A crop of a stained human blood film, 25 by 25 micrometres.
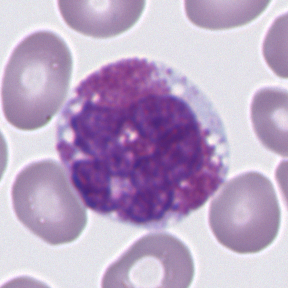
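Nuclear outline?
Blurred by granules lying over it.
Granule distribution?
Densest in the upper part of the cell; small clear unstained spots scattered among them.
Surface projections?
None.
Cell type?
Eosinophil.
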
